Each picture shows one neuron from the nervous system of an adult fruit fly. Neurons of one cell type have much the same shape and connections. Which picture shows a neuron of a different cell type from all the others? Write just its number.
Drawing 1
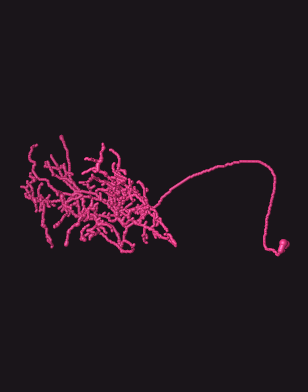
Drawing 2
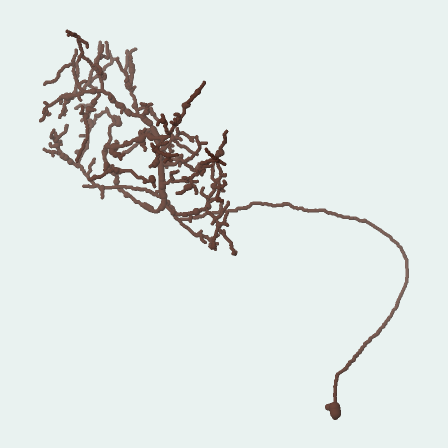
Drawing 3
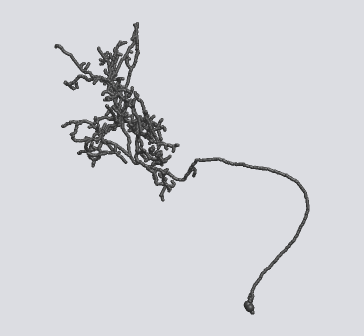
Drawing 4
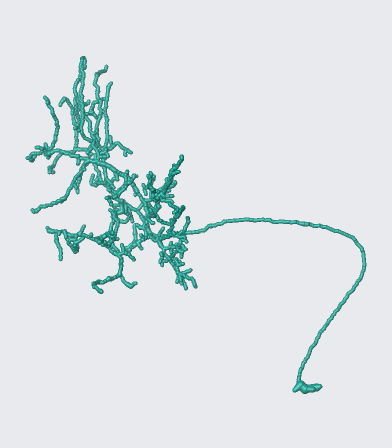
2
